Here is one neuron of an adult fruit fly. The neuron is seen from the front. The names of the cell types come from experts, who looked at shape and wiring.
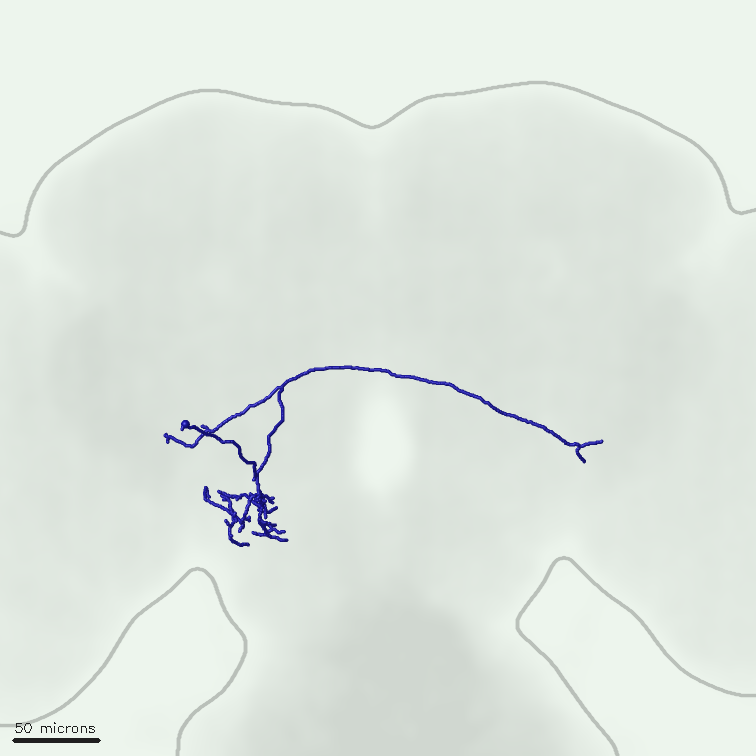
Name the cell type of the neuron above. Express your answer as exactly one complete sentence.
This neuron counts as a member of the cell type CB2558.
